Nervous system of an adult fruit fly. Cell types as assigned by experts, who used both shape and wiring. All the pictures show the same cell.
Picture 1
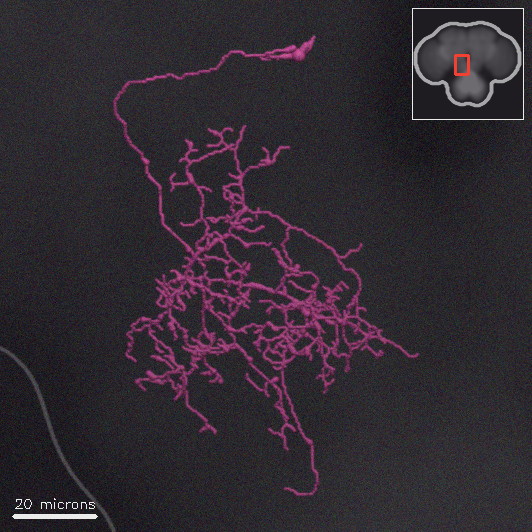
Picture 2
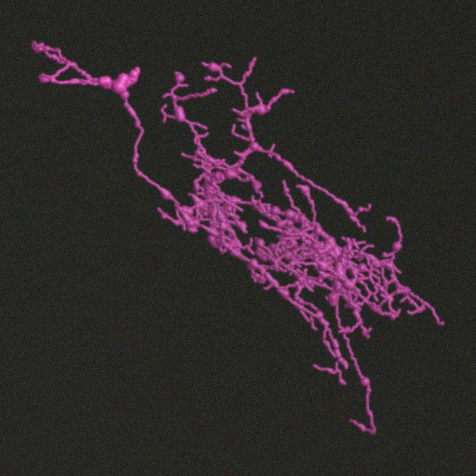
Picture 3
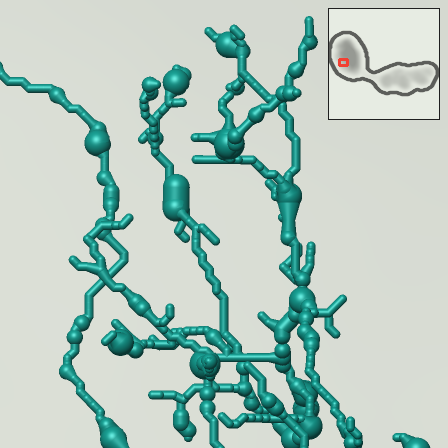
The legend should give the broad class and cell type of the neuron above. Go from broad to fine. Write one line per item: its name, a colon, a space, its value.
broad class: central-brain intrinsic neuron
cell type: GNG228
